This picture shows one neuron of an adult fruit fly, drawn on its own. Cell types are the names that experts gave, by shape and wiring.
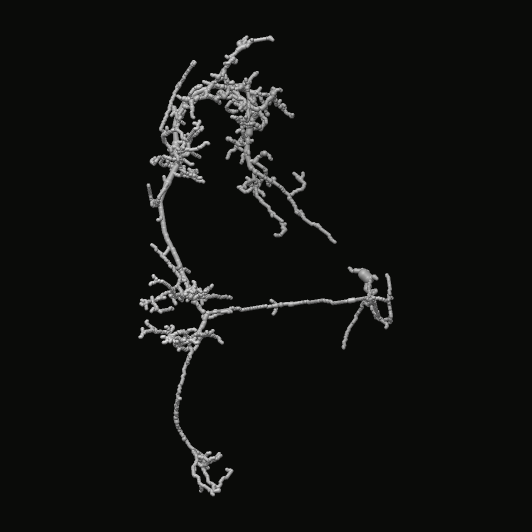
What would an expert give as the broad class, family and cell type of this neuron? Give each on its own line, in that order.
nerve-cord intrinsic neuron
hemilineage 02A
IN02A015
